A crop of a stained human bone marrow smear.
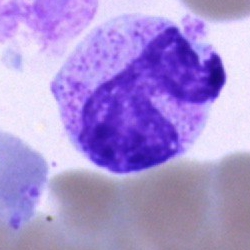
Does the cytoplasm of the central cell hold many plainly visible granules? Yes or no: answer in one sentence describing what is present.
Yes, the cytoplasm of this cell holds many visible granules.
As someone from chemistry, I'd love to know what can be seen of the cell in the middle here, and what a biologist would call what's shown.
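In this cell the nucleus lies toward the lower right, so most of the cytoplasm is left at the upper left. Its chromatin is dark purple and clumped, and no distinct nucleoli are visible. The cytoplasm shows no vacuoles. It is a band neutrophil.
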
